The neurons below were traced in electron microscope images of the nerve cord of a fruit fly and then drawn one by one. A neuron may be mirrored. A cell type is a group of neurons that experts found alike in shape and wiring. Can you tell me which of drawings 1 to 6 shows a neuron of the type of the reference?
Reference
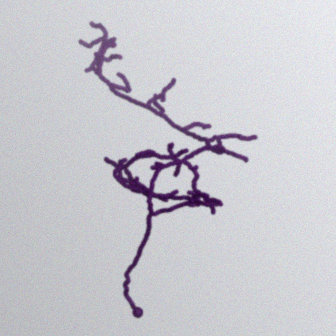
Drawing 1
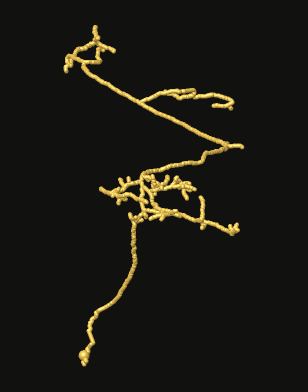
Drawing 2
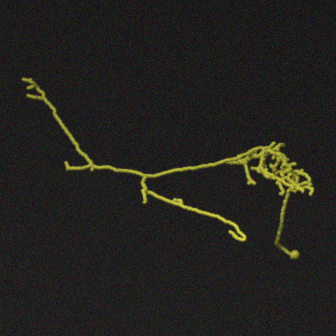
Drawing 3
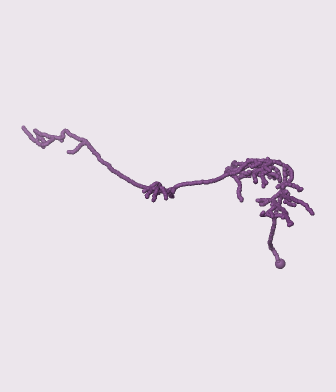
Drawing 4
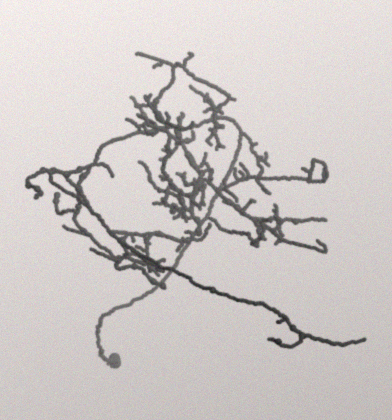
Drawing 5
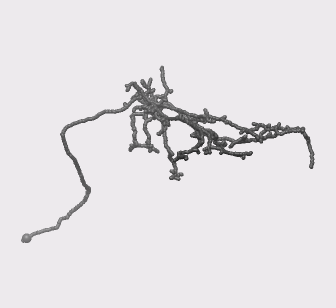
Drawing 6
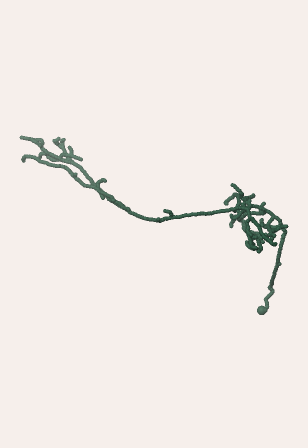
Drawing 6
